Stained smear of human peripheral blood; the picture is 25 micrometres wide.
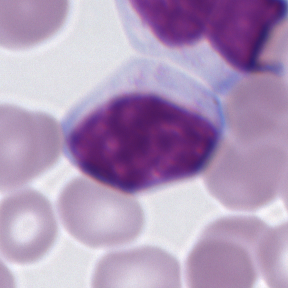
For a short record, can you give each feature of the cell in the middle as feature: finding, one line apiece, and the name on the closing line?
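Nuclear position: low in the cell, so I see more cytoplasm above it than below
Chromatin: deep purple, fairly dense, only small paler flecks scattered through it
Granules: no coarse ones that I can see in the cytoplasm
Vacuoles: none I can find in the cytoplasm either
Name: large granular lymphocyte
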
